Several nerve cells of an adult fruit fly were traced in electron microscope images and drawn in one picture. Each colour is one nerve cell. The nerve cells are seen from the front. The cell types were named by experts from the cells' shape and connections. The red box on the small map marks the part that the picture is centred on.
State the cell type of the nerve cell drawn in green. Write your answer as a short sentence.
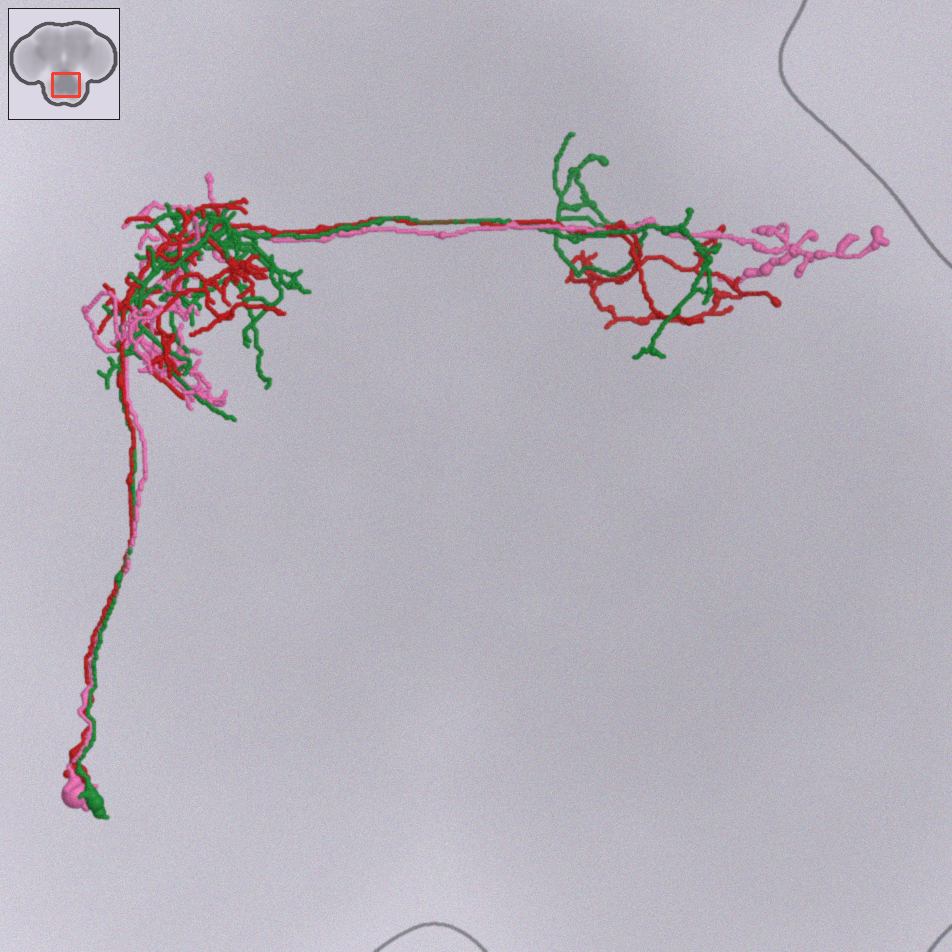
The cell type is IN06A090.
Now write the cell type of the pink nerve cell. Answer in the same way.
The cell type is IN06A075.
